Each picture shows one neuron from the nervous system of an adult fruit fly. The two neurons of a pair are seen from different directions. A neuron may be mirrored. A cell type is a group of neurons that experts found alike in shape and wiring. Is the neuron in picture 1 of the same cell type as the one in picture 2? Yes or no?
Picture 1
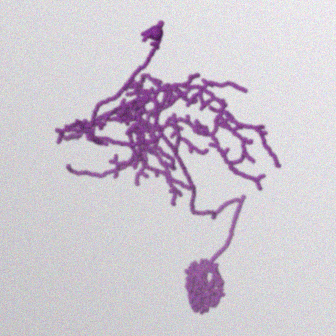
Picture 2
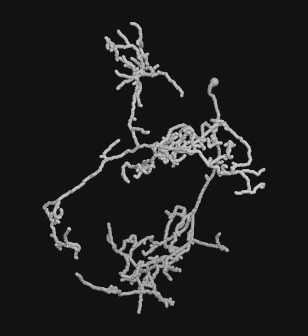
no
